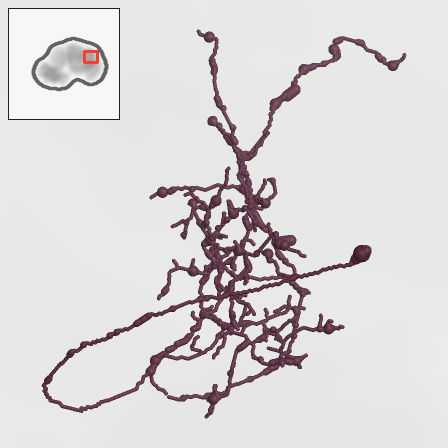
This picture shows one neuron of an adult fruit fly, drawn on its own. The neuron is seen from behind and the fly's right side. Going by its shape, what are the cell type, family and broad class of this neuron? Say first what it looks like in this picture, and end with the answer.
The cell body can be seen on the right of the picture. Dozens of branch ends can be seen. Its cell type is CB2185. The family is hemilineage VLPp&l1_anterior. This is a central-brain intrinsic neuron.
